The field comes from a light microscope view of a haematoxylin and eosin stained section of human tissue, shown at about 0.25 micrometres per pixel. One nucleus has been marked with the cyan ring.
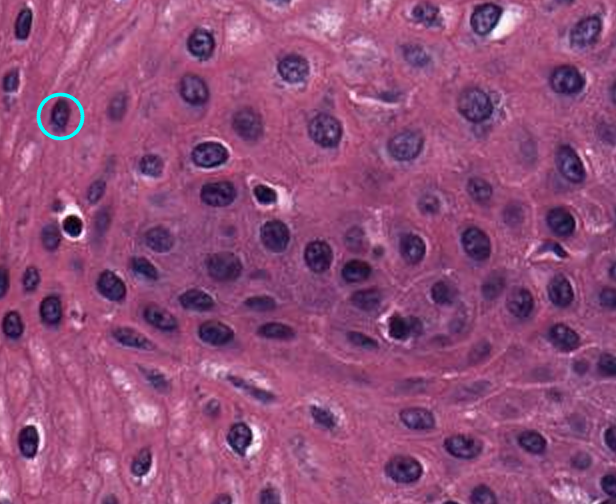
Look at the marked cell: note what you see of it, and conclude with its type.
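The nucleus is oval and somewhat elongated, with a smooth outline. The nucleus is smaller than most nuclei in the middle of the field. The surrounding cytoplasm is pink with a streaky, fibrillar texture, and the cell's own outline cannot be clearly made out. It lies among flattened, elongated cells whose long axes run in the same slanting direction, at the edge away from the larger polygonal cells. Type of cell: squamous epithelial cell.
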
